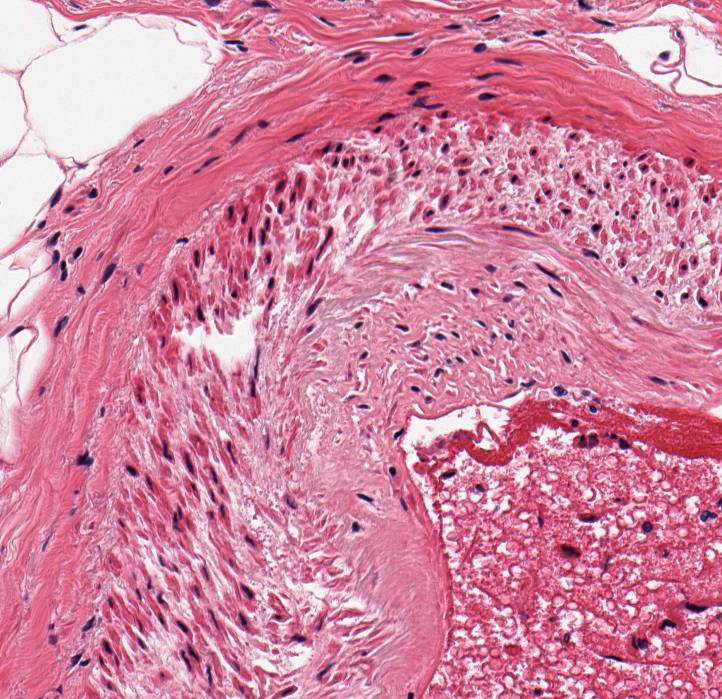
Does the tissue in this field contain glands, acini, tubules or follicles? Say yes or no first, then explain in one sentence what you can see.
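No. No epithelial lining or glands are present anywhere in the field.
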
